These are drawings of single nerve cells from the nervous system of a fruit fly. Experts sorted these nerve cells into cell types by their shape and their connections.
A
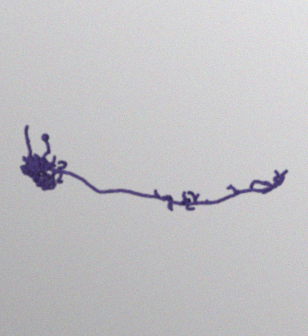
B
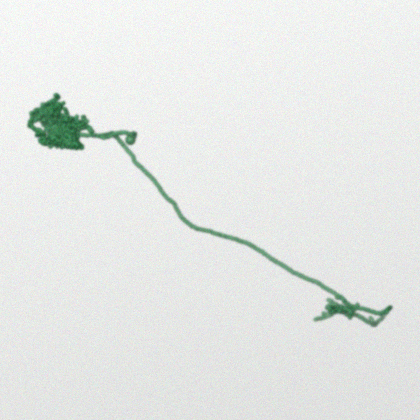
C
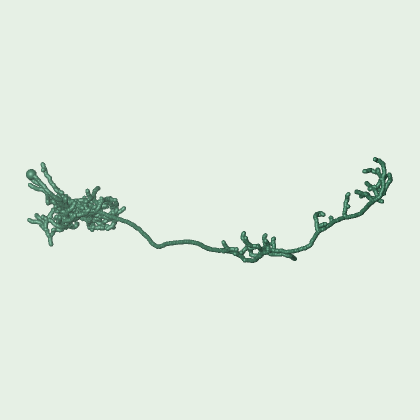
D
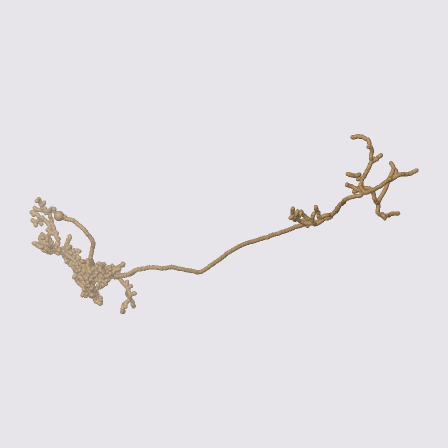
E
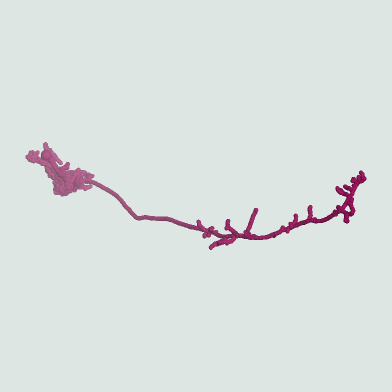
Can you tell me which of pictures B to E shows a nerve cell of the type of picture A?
Picture C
